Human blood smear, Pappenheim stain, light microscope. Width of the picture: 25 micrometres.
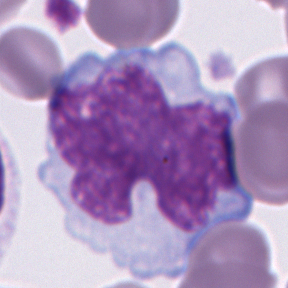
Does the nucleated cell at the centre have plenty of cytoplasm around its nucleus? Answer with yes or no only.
Yes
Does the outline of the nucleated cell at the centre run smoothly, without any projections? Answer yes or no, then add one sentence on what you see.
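No. The cell border is irregular, with many small rounded bulges.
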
